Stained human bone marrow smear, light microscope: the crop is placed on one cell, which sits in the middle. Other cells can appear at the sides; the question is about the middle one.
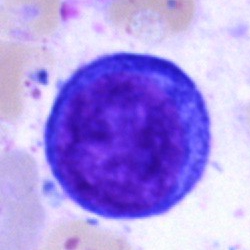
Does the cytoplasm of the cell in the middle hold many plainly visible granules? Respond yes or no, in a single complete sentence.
No, its cytoplasm is free of any visible granules.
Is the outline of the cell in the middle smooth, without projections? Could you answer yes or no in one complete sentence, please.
Yes, a smooth outline without projections belongs to this cell.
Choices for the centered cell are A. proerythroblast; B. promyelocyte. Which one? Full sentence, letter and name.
The middle of the crop holds a proerythroblast, which points to option A.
